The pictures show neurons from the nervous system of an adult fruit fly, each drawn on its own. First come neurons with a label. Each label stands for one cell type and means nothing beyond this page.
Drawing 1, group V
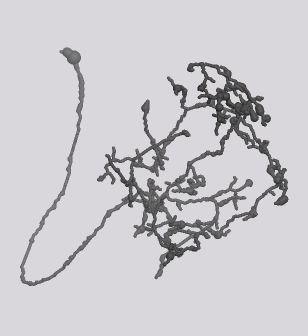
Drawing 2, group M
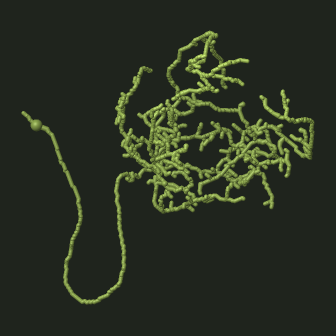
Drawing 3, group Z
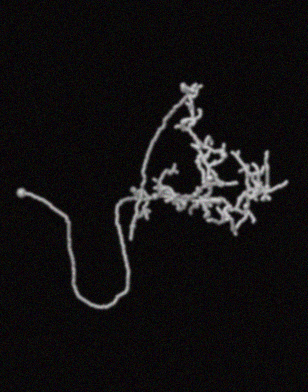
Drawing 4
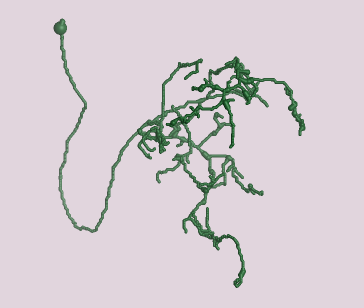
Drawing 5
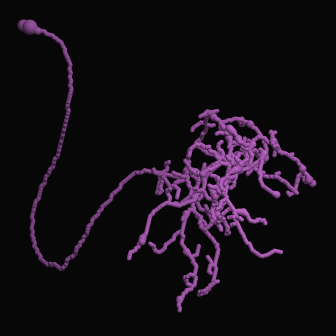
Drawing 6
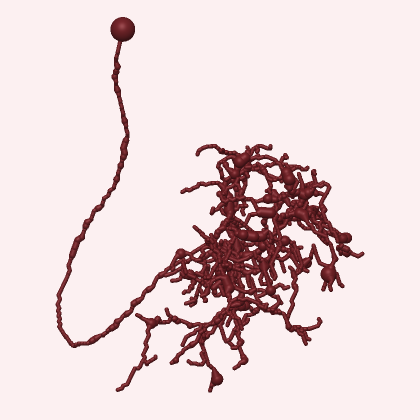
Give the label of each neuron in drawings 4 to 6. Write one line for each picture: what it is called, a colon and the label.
4: group V
5: group V
6: group V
